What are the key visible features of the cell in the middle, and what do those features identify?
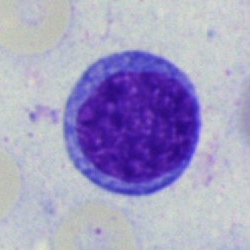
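Outline first: round and smooth. Chromatin next: clumped into dark patches, with lighter spaces between them. Cytoplasm last: the rim is wider on the left side than on the right, and no granules are seen in it. This is a blast.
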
